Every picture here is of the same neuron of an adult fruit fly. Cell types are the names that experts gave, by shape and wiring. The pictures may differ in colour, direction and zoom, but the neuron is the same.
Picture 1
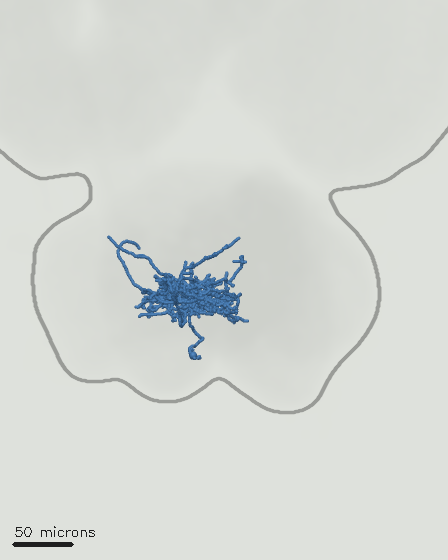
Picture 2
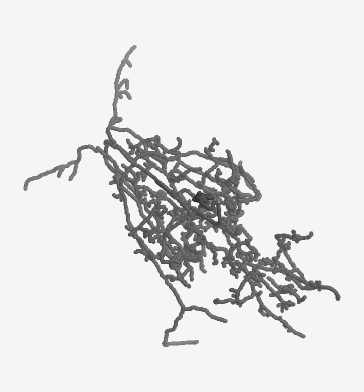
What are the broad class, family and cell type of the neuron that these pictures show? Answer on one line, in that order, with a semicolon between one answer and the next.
nerve-cord intrinsic neuron; hemilineage 00A; IN00A010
